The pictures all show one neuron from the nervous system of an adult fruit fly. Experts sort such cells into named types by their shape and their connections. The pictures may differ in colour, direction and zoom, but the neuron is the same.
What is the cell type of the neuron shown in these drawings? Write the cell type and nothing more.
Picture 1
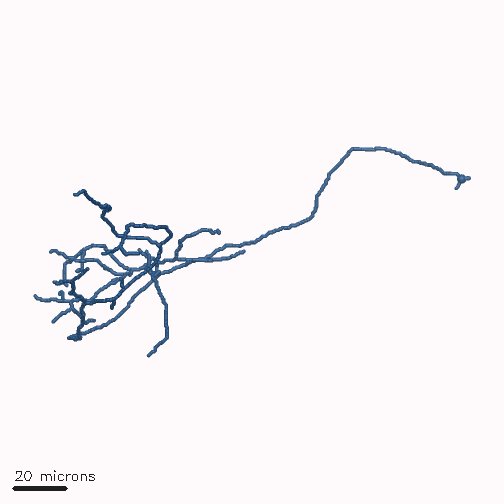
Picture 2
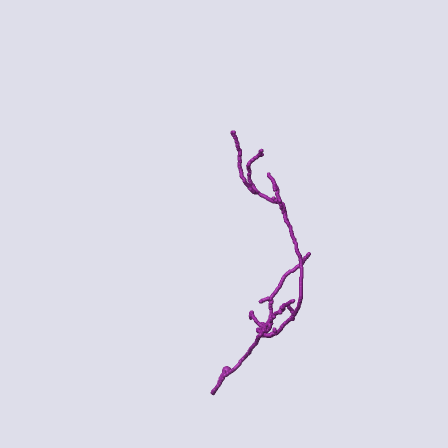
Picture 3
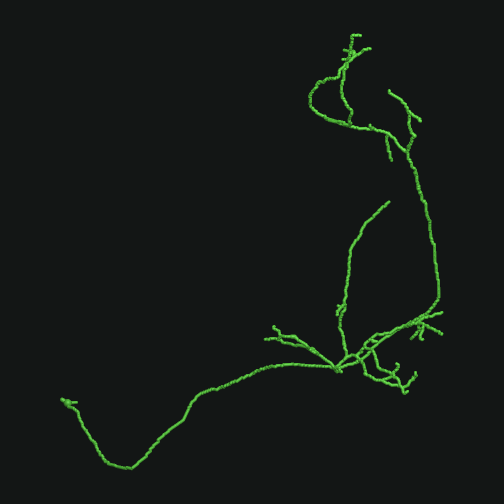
AMMC017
